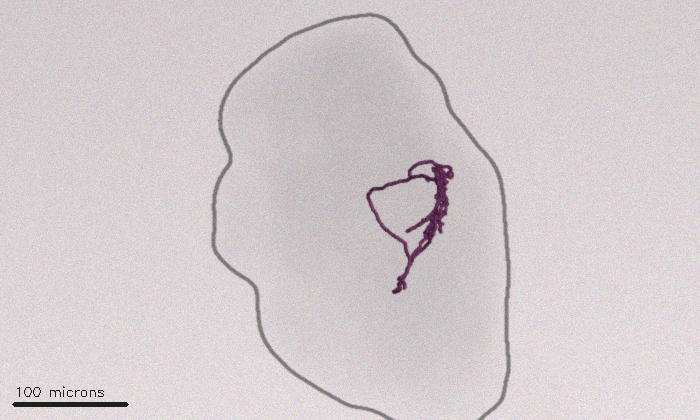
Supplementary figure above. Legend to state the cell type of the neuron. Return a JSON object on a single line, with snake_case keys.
{"cell_type": "PS229"}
